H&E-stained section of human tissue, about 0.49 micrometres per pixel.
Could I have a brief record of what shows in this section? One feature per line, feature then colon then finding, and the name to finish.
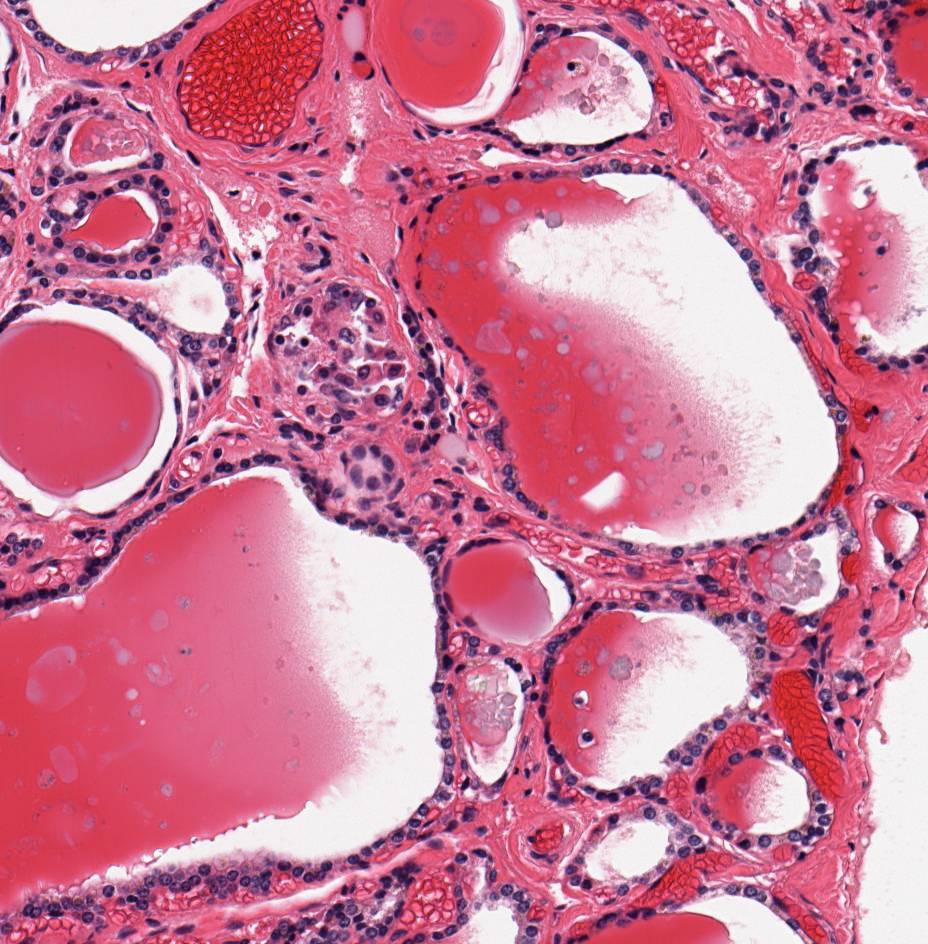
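Architecture: closely packed rounded to irregular follicles
Size: widely varying, largest at lower left and centre right
Lining: single layer of flattened to low cuboidal epithelial cells
Nuclei: small, dark, round
Lumens: most filled with homogeneous pink-red colloid
Between follicles: small solid epithelial cluster near the centre, without a colloid-filled lumen
Name: thyroid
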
